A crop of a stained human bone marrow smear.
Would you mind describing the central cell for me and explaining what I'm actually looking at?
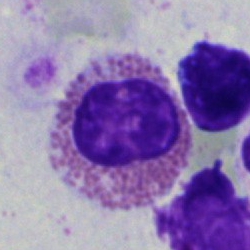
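Granular cytoplasm forms a rim around the nucleus on every side. The chromatin is dark purple, interrupted by paler patches. Coarse pinkish-red granules pack the cytoplasm, and they are round and of similar size. The cell is an eosinophil.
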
